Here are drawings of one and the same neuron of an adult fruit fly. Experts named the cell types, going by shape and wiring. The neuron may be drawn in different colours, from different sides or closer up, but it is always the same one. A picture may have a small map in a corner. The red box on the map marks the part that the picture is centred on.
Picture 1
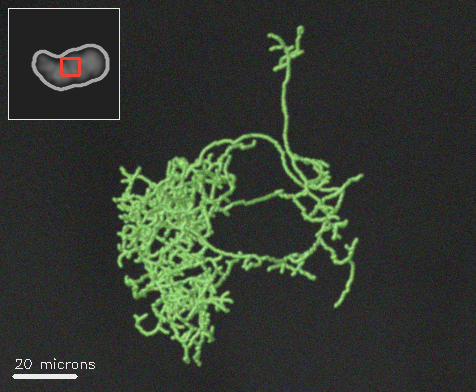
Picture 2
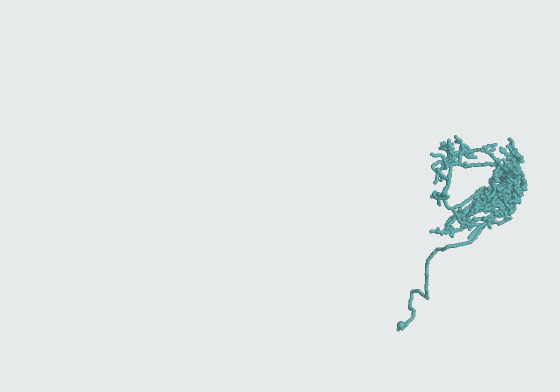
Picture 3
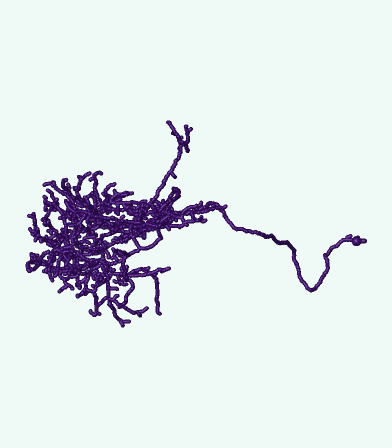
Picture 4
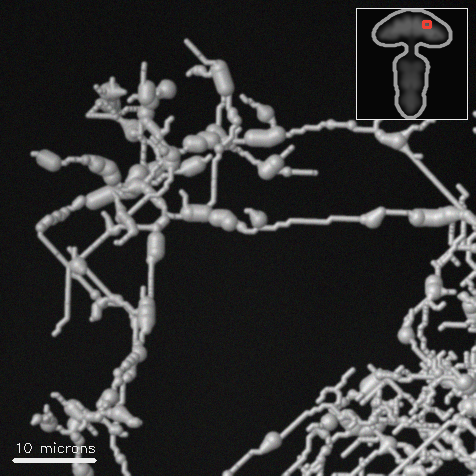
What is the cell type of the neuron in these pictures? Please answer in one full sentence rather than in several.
This neuron is typed as AVLP489.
